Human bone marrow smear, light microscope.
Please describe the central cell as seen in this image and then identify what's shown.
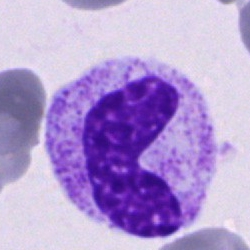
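First, the nucleus is kidney-shaped, its indentation facing the right. Second, it forms a single undivided mass rather than separate lobes. Third, the cytoplasm is abundant and pale lilac. Fourth, fine purple granules are scattered throughout it. The cell is a band neutrophil.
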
